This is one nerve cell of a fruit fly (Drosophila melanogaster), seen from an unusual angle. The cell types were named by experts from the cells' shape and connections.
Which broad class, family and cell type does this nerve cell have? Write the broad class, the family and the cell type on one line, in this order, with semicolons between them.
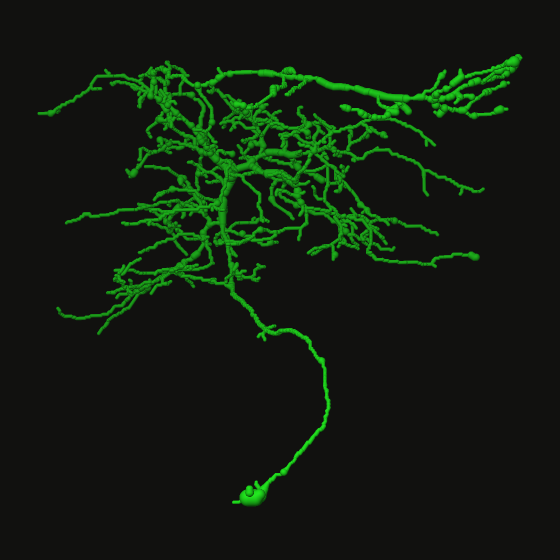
nerve-cord intrinsic neuron; hemilineage 06A; IN06A013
